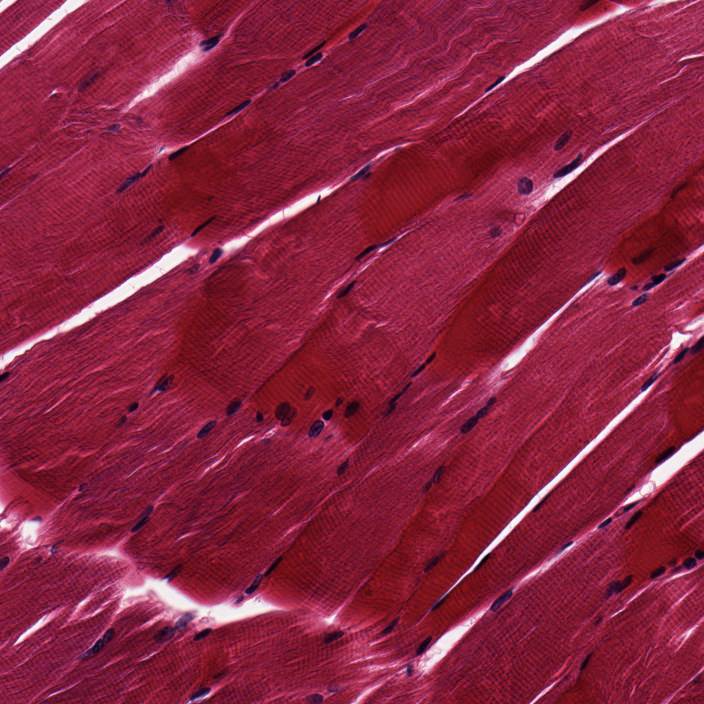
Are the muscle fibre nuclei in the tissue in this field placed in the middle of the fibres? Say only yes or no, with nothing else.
No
